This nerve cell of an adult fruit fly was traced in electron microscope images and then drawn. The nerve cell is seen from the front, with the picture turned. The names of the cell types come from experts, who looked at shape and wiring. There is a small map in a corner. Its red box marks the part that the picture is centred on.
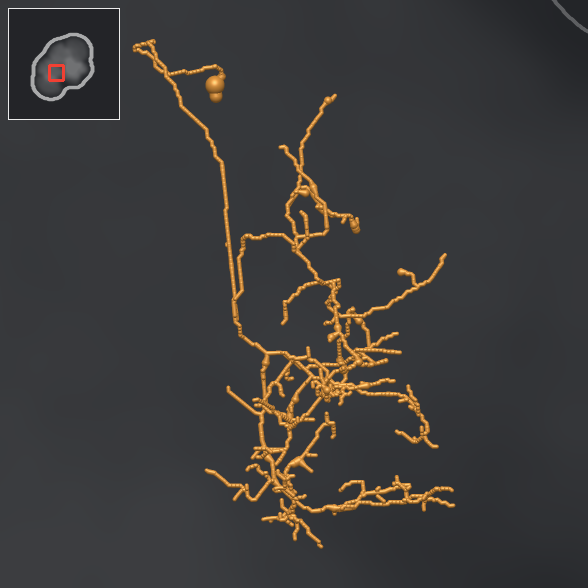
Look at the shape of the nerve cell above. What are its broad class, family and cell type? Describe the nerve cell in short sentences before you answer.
Dozens of branch ends can be seen. As drawn here it is taller than it is wide. Its broad class is central-brain intrinsic neuron. The family is hemilineage DM5_ventral. It is of cell type WED162.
